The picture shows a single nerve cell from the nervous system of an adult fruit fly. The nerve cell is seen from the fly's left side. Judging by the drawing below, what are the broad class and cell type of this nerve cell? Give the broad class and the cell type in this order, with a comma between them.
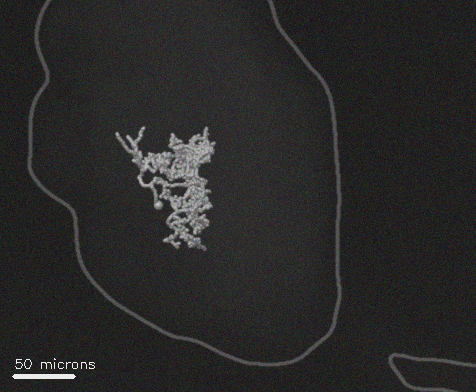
central-brain intrinsic neuron, CB3400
